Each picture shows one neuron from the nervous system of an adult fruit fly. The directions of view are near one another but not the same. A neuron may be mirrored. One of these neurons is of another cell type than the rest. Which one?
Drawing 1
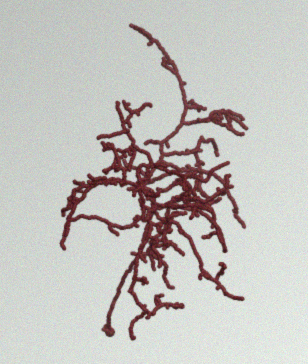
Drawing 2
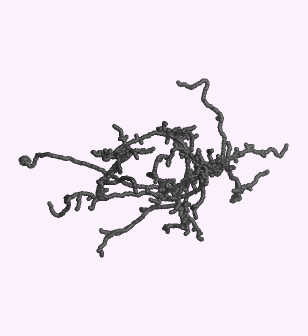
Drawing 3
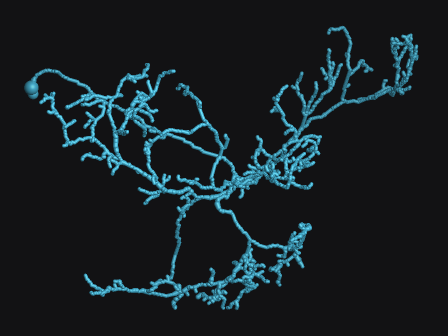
Drawing 2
